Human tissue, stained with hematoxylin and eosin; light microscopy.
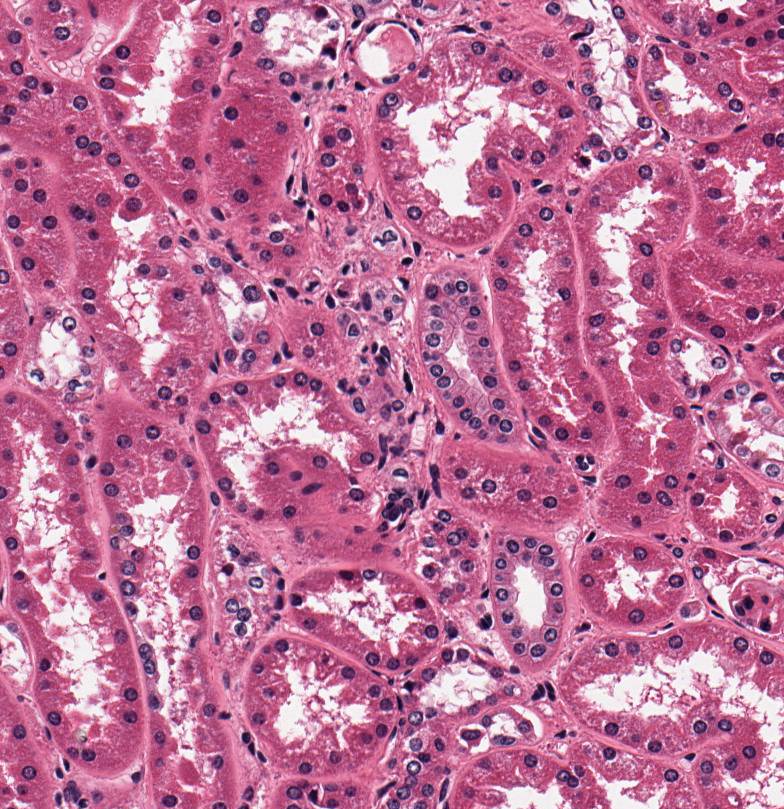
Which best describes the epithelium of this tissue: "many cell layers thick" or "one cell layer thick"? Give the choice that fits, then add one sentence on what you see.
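One cell layer thick. Most tubules are lined by a single layer of tall cuboidal cells with abundant granular, deeply eosinophilic cytoplasm.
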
